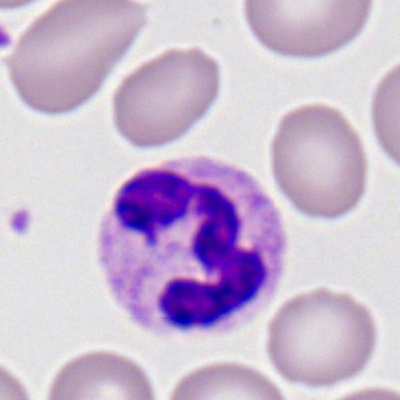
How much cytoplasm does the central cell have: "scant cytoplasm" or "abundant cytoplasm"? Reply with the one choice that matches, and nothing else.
Abundant cytoplasm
